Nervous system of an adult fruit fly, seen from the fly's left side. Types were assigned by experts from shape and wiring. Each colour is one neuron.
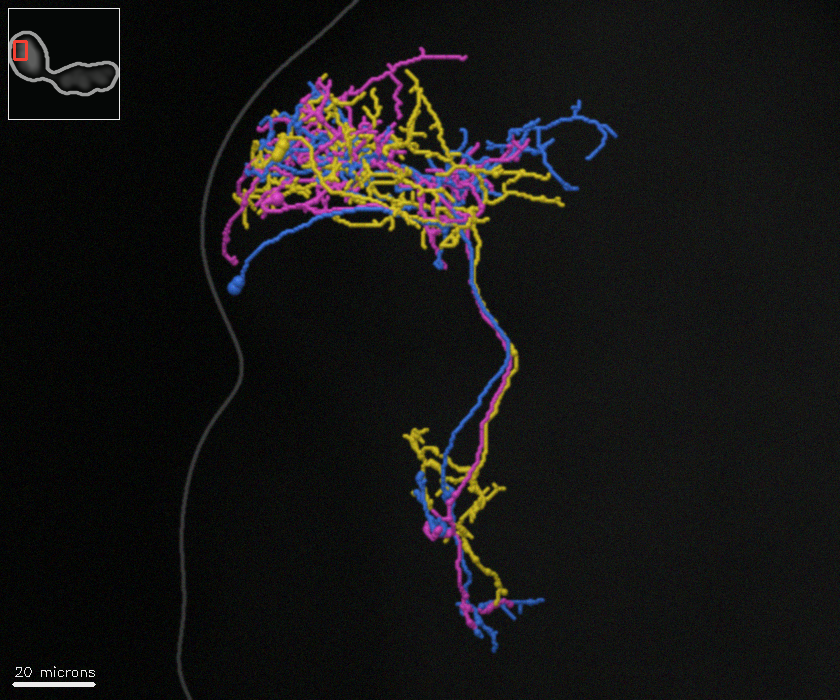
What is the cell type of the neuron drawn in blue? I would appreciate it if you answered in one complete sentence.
For this neuron, the cell type is LAL031.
